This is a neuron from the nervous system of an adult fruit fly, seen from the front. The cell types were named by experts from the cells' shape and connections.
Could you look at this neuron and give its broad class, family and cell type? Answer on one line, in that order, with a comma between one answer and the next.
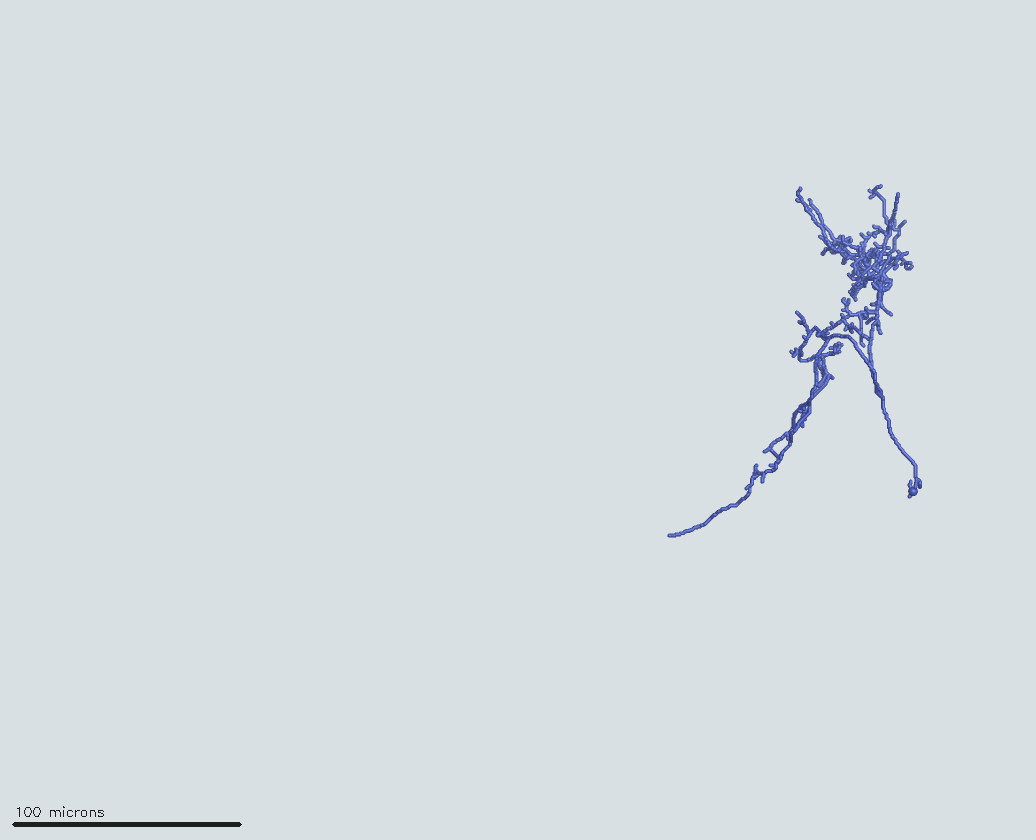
central-brain intrinsic neuron, hemilineage VLPl&p2_lateral, LHAV1a3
